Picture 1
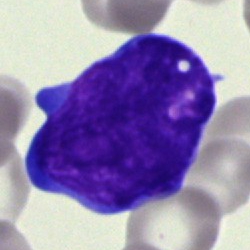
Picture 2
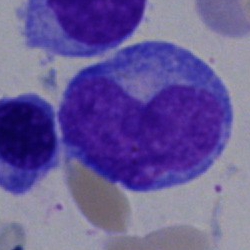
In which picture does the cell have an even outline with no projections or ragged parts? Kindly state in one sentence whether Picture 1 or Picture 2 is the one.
A smooth outline is found on the cell in picture 2.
